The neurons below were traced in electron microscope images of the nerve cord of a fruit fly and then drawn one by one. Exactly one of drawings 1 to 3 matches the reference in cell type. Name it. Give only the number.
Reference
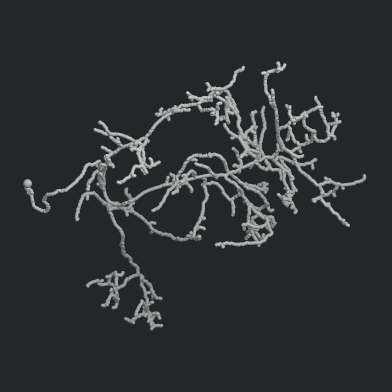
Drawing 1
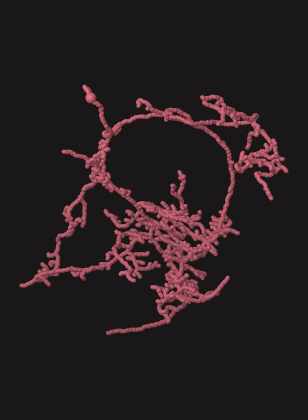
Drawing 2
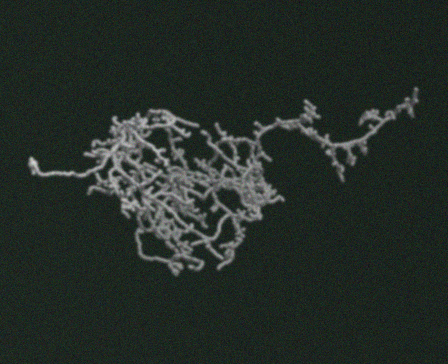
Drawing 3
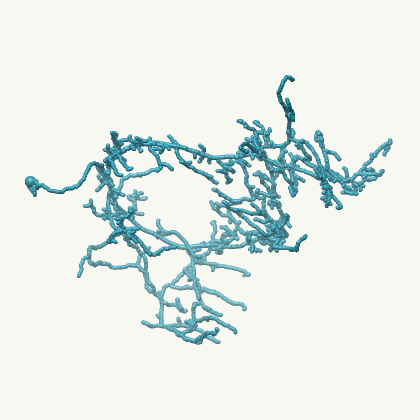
1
